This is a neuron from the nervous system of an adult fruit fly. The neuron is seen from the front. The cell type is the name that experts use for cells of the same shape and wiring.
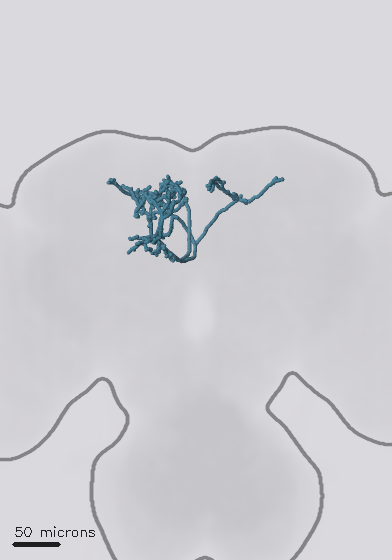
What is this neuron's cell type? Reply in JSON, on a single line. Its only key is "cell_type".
{"cell_type": "CRE090"}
